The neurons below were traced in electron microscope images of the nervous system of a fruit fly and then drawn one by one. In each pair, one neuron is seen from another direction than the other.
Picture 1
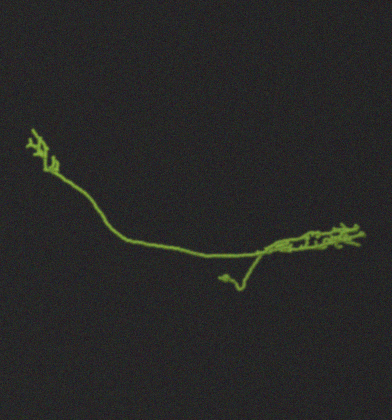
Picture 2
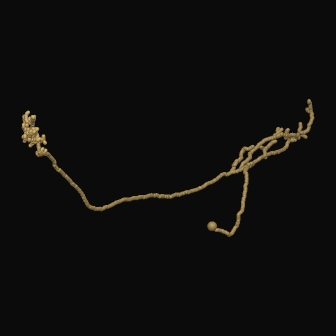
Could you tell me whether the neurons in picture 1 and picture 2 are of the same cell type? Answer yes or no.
yes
